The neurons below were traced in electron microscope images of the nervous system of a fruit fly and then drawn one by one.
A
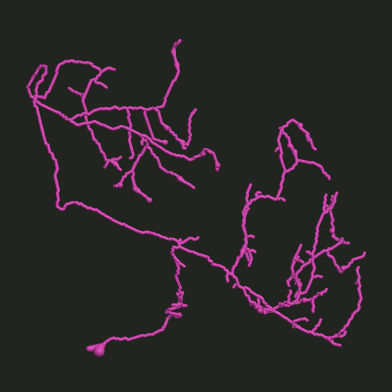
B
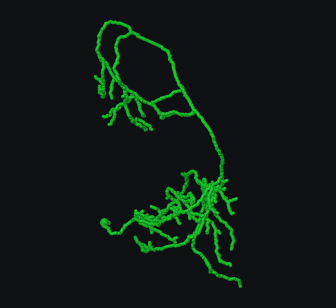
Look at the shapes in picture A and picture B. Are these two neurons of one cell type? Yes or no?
yes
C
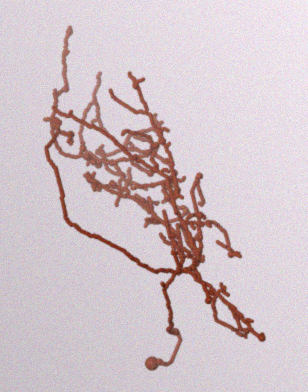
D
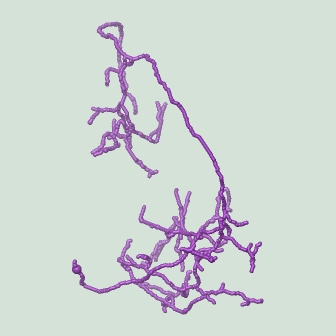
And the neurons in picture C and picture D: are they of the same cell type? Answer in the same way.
no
